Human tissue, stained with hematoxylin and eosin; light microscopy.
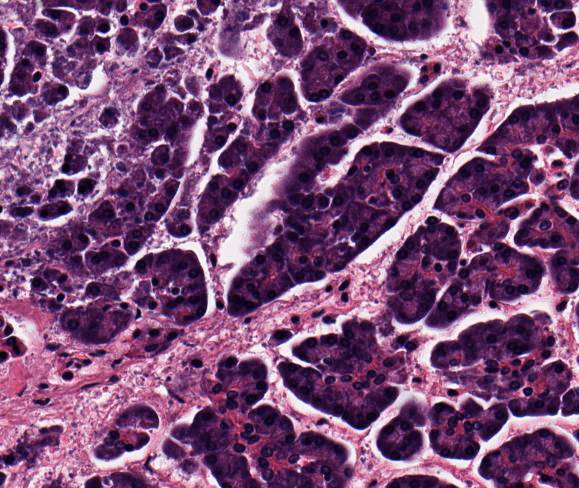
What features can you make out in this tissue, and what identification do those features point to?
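Across the field, epithelial cells sit in rounded, lobulated nests parted by thin pale connective tissue strands. Their cytoplasm is abundant and dark purple; the nuclei are small, round, dark and fairly uniform. Pale pink, wispy stroma is broadest at the left and upper left. This is pancreas.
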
